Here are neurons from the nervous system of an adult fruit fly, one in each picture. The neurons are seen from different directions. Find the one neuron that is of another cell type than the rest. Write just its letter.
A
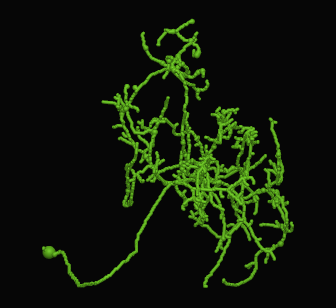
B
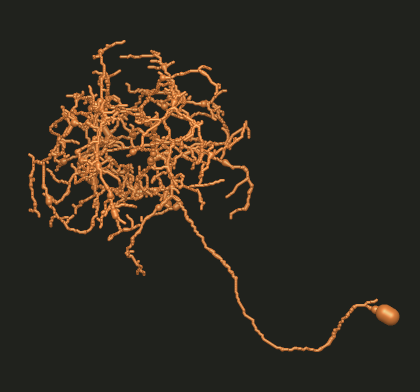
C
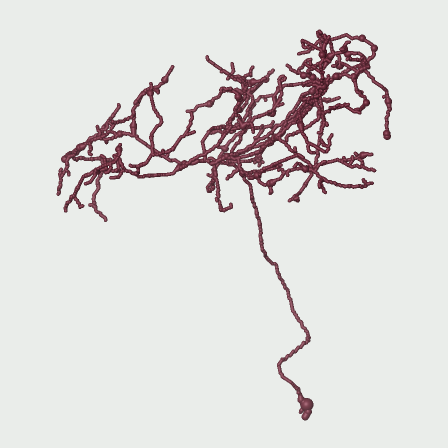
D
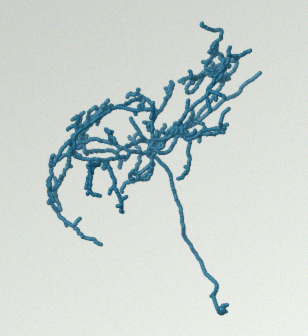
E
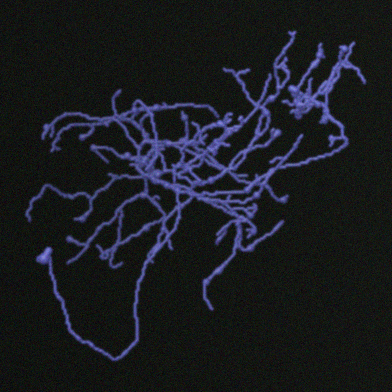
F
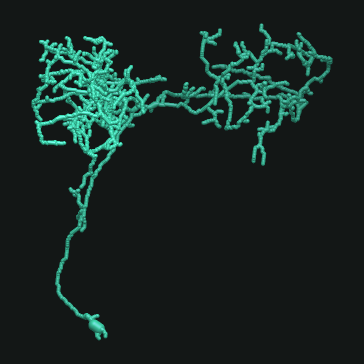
F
